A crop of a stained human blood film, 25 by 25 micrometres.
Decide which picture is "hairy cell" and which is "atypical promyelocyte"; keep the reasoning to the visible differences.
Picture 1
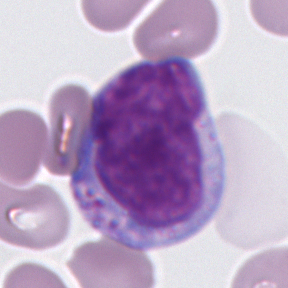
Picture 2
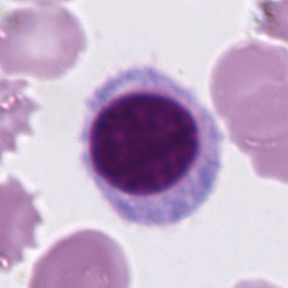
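Atypical promyelocyte in picture 1; hairy cell in picture 2. Outline: picture 1 smooth and rounded, no surface projections; picture 2 roughly round with a ragged, fuzzy edge and short fine wisps projecting from the border, most plainly along the top. Granules: picture 1 has fine reddish-purple granules scattered in pale greyish-blue cytoplasm, most visible at the lower left; picture 2 shows no distinct coarse granules.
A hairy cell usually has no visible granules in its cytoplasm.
Nucleus share of cell area: about 60% in picture 1, about 50% in picture 2.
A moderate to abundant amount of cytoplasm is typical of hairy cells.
Hairy cell nucleus: round in outline, about 9 micrometres across, chromatin dark purple and densely packed throughout, no distinct nucleolus. Hairy cell size: about 14 by 12 micrometres. Surroundings: red cells press against the upper and left edges of the atypical promyelocyte; the hairy cell touches no other cell, with red cells a short gap away around it.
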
